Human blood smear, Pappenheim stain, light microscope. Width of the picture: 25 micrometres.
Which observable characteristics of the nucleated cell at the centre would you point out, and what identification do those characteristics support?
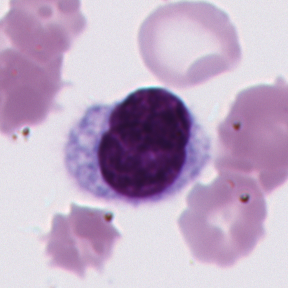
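Checking the nucleus first: it is indented, which gives it a partly lobed outline. Its position is off-centre toward the right, leaving a wider rim of cytoplasm on the left. Next, the chromatin is dense and stains deep purple. Last, fine purplish granules are scattered through the cytoplasm. This is a hairy cell.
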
